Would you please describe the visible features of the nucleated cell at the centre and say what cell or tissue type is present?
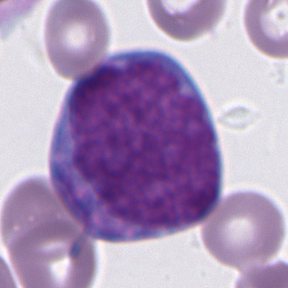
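Nucleus occupies most of the cell; only a narrow cytoplasmic rim remains. Rim widest at lower left. Cytoplasm blue. Chromatin finely stippled, evenly spread, no coarse dark clumps. Cell: promyelocyte.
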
